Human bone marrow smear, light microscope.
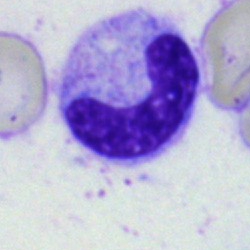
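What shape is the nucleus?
It is bent into a horseshoe running along the bottom and right side of the cell.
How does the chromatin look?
Dark purple and coarsely clumped, with no nucleoli visible.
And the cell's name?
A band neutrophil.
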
